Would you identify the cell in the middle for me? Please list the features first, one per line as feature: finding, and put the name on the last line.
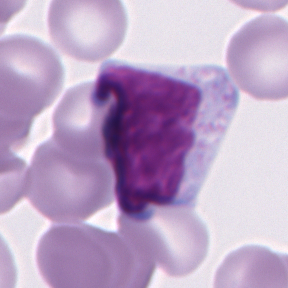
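Outline: angular, with fairly straight edges
Nucleus: fills most of the cell, lies toward the left side
Nuclear corner: upper left folds over into a small hook
Vacuoles: none seen in the cytoplasm
Name: large granular lymphocyte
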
